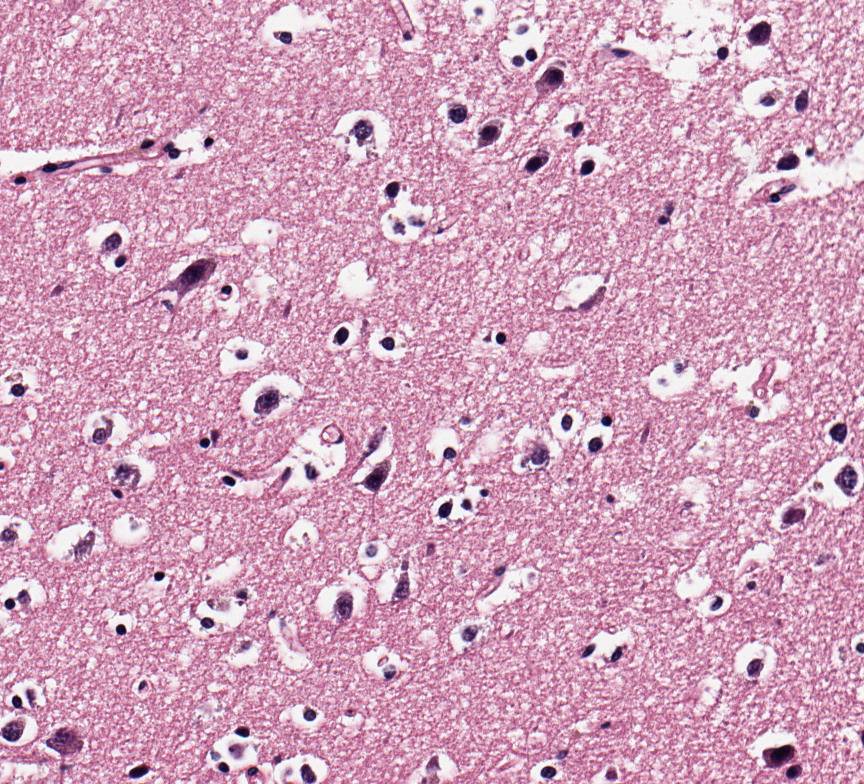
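Cerebral cortex, haematoxylin and eosin stain. Cells lie singly across a pink fibrillary background that is finely granular and full of tiny vacuoles; no glands, epithelium or other organised units are present. Most larger cells sit within clear halos separating them from the background. Smaller, round, dark nuclei are scattered among and beside the larger cells.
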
